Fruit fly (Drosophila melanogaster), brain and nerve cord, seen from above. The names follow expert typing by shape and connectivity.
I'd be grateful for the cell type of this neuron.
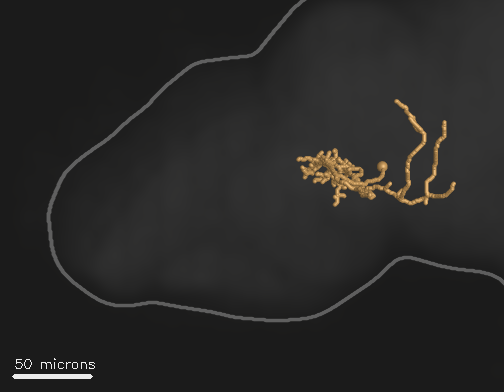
LoVP2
